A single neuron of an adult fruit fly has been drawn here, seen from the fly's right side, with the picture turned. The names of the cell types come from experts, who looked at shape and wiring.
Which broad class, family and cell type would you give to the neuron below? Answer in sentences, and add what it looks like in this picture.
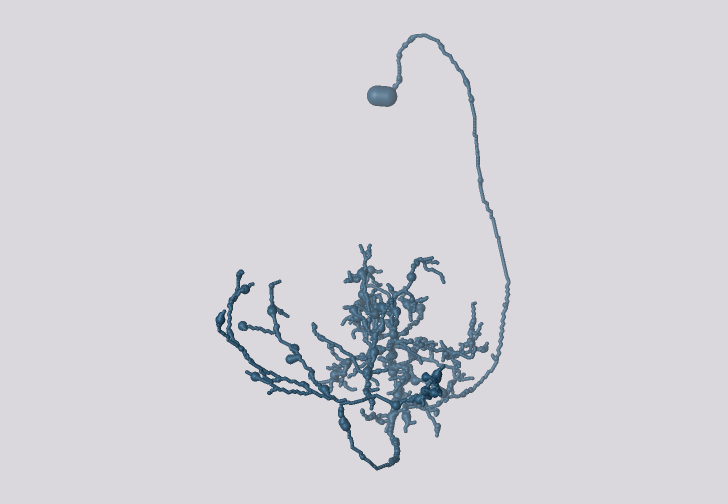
This is a central-brain intrinsic neuron. The family is hemilineage LHa3. It is of cell type LHAV3b2_c. Its cell body lies at the top of the picture. Dozens of branch ends can be seen.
